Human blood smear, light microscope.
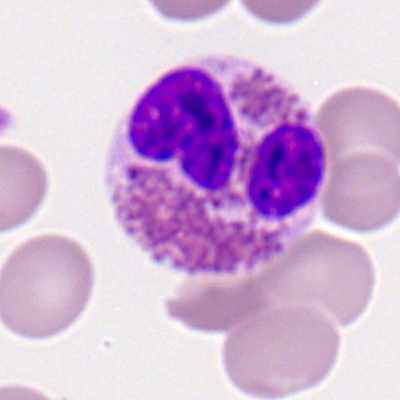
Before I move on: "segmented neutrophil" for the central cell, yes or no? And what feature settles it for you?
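Nucleus in two lobes; granules fill most of the cytoplasm. Not a segmented neutrophil: this is an eosinophil.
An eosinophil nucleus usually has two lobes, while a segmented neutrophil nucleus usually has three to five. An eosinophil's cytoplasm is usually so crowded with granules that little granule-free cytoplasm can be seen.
Outline round and smooth, in keeping with eosinophil.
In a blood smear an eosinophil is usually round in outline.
No nucleoli visible, which does not count against segmented neutrophil.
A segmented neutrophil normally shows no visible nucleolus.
Left lobe larger than right; chromatin dark purple, coarsely clumped.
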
